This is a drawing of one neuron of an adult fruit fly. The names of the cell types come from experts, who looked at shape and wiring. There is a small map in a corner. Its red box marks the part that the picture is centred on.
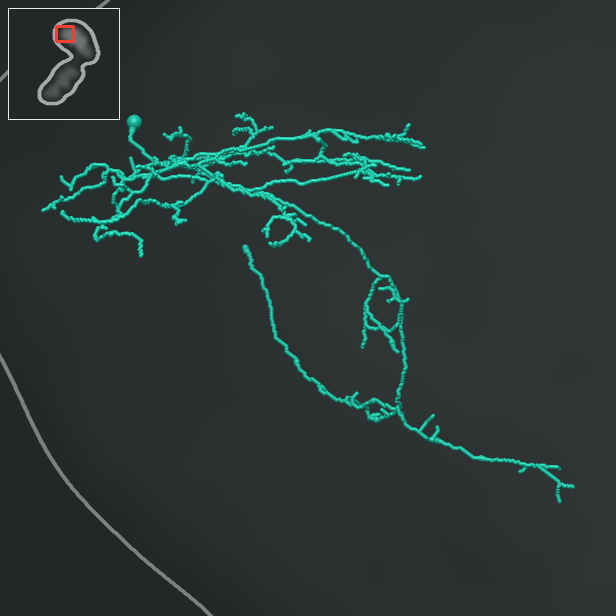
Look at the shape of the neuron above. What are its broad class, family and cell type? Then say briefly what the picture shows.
It is a visual projection neuron. Its family is MeVP. The cell type is MeVP14. The picture shows dozens of branch ends. In this view it is wider than it is tall.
